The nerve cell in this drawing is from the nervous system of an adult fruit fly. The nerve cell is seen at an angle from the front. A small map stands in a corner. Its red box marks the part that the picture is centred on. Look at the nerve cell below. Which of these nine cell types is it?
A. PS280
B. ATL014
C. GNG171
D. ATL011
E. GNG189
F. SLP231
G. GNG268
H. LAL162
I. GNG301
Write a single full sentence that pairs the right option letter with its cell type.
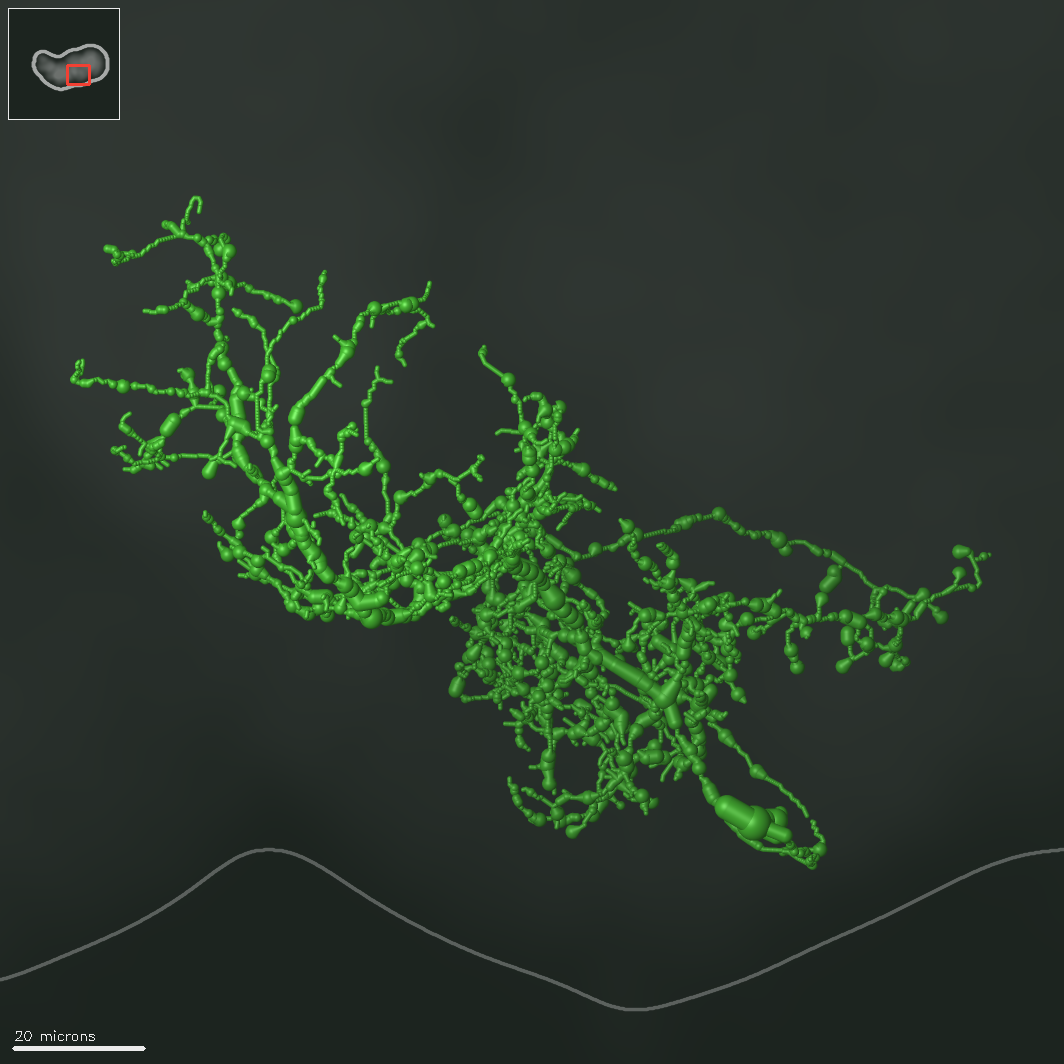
The neuron, by cell type, is GNG301, option I.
